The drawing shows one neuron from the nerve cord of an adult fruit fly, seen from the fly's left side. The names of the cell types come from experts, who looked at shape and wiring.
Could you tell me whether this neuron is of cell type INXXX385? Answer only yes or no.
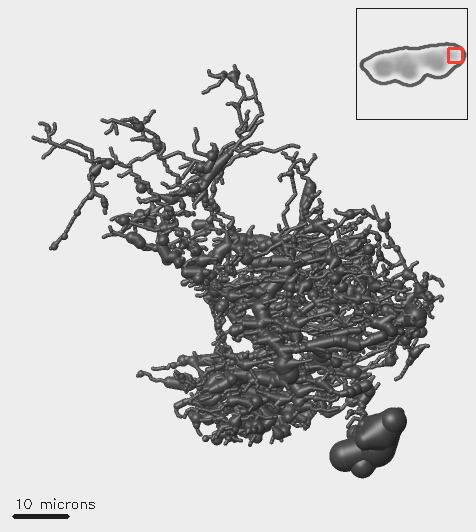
yes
